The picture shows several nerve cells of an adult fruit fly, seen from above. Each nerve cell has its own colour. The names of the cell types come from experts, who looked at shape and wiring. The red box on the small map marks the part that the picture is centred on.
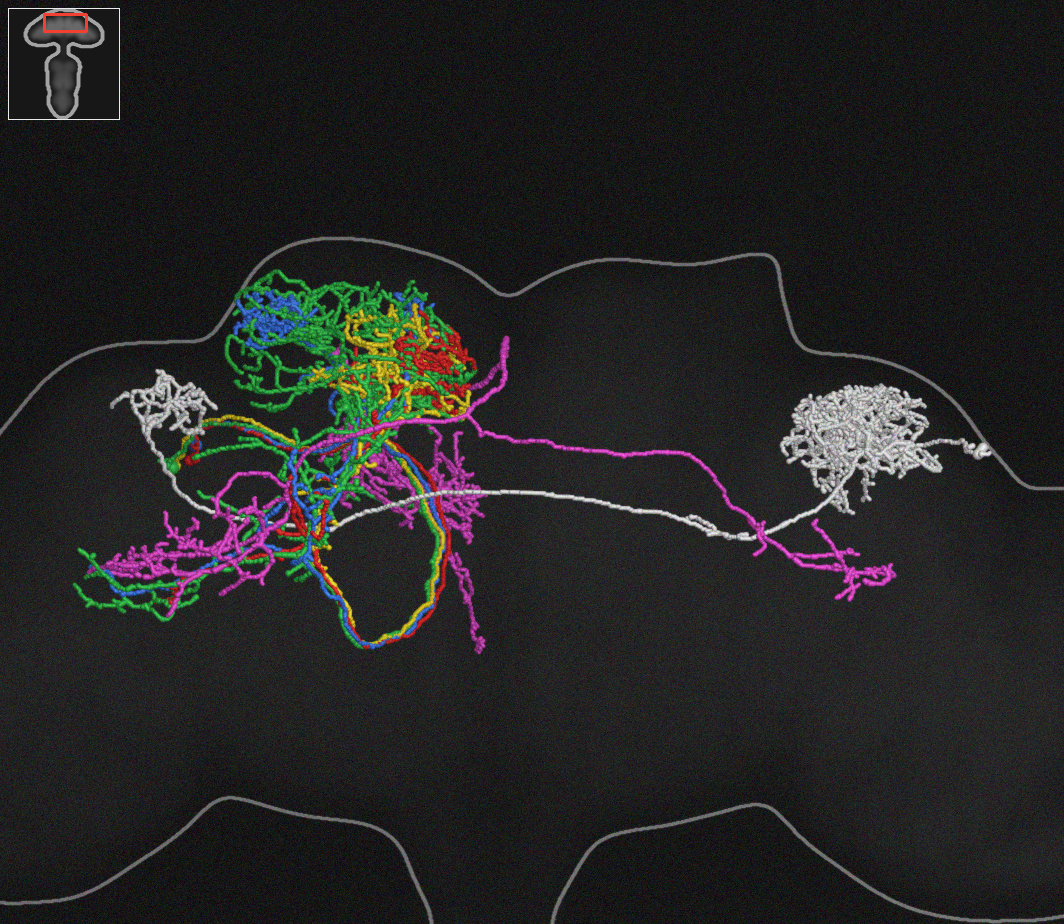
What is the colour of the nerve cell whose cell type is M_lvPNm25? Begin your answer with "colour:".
colour: yellow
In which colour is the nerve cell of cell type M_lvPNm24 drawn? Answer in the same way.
colour: green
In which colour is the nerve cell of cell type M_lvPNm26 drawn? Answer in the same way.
colour: red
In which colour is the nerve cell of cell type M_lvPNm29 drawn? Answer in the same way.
colour: blue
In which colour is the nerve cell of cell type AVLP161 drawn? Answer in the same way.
colour: white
